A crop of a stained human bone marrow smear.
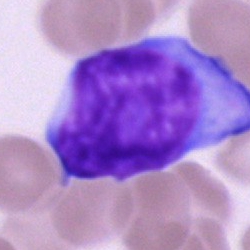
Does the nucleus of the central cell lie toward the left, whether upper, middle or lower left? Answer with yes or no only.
Yes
